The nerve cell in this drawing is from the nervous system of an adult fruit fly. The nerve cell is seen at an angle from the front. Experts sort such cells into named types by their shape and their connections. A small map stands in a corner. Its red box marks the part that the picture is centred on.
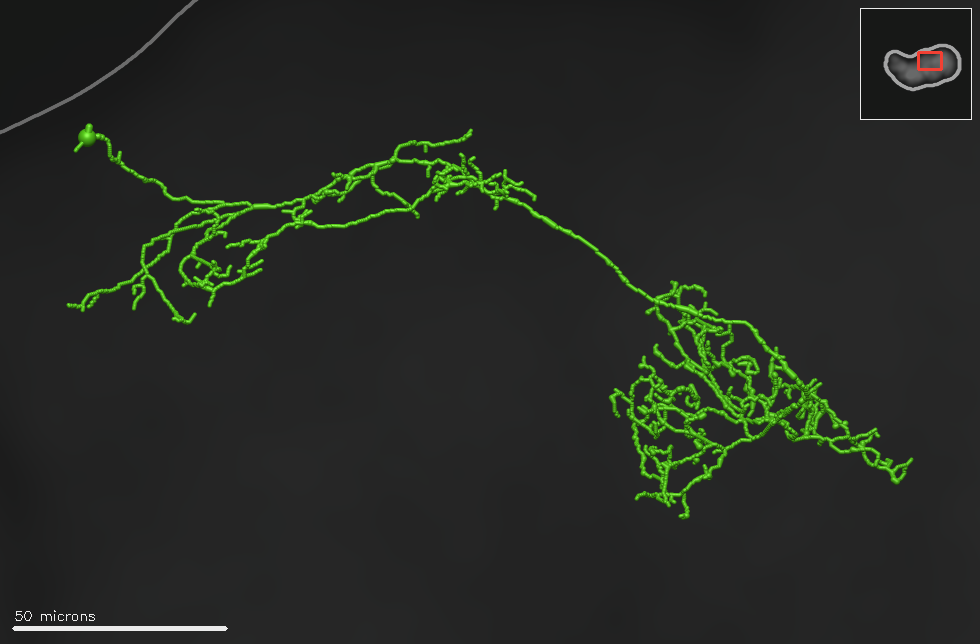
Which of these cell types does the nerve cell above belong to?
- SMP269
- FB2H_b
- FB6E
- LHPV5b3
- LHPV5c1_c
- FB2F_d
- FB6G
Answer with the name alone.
FB2H_b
